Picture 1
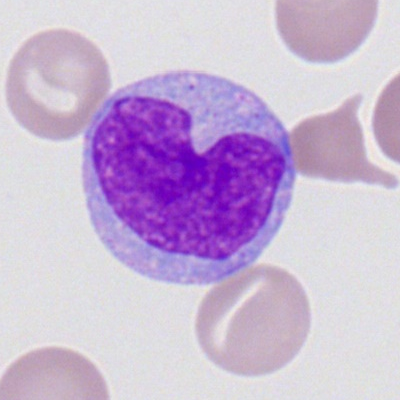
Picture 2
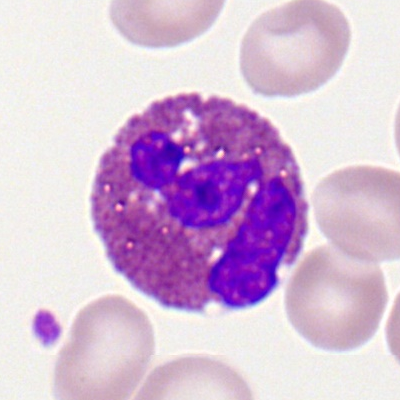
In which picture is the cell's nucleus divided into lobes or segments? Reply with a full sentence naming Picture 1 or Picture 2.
It is in Picture 2 that the cell's nucleus is lobed.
